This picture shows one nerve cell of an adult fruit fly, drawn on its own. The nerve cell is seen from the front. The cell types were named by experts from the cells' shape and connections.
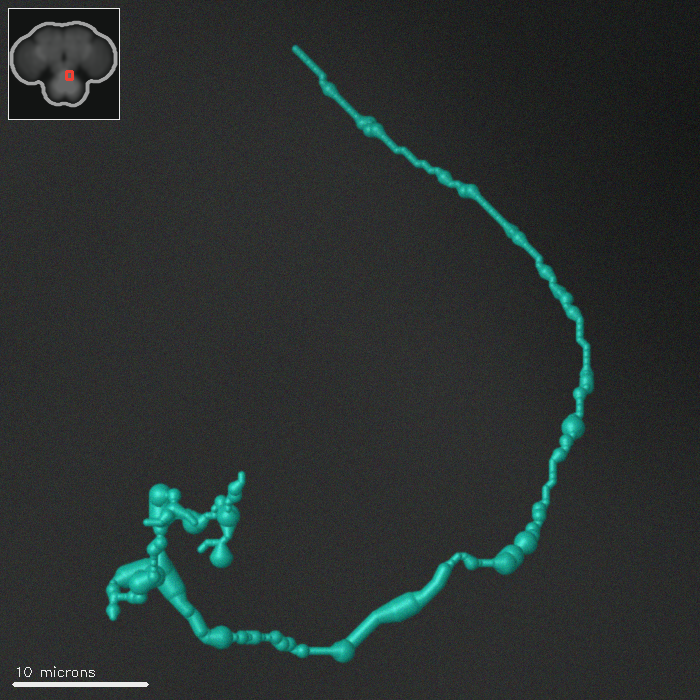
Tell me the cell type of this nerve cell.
SNxx04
